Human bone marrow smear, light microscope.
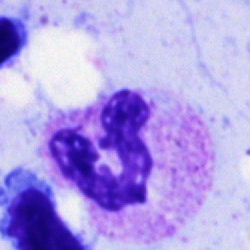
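Segmented neutrophil with a round, smooth outline. Its chromatin is dark purple and coarsely clumped. The cytoplasm is abundant and pale pink, with fine pink-violet granules scattered throughout it.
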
